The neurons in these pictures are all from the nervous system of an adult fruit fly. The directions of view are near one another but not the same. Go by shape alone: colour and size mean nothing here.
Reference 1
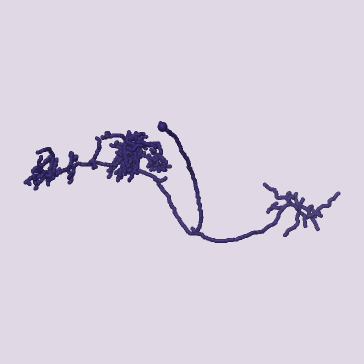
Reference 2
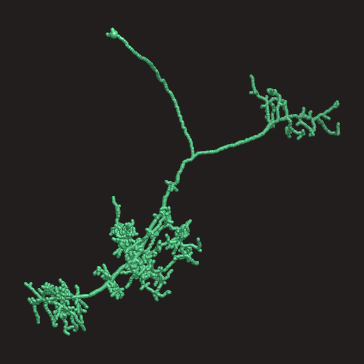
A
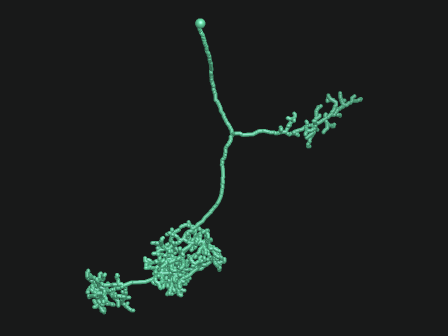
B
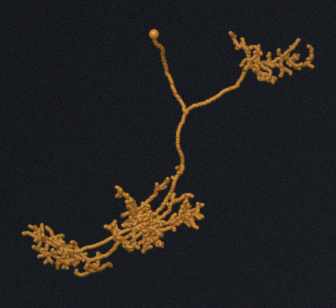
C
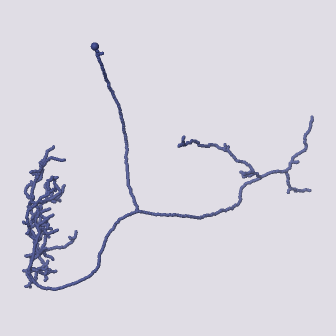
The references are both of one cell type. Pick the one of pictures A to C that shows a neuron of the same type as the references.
Picture B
